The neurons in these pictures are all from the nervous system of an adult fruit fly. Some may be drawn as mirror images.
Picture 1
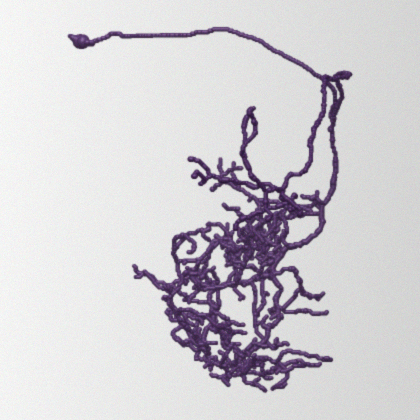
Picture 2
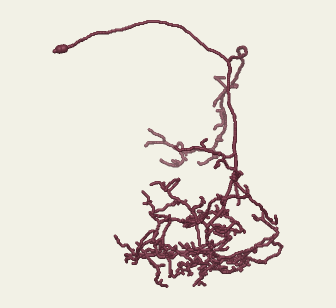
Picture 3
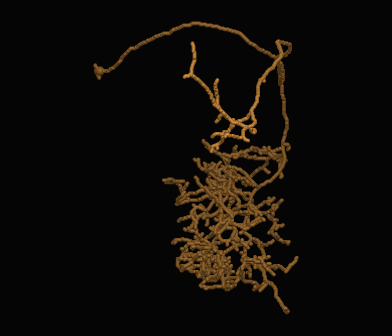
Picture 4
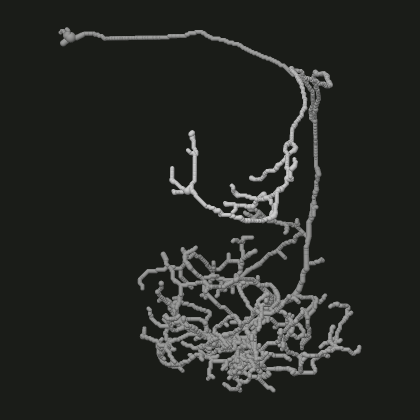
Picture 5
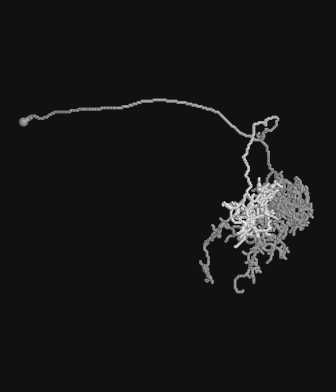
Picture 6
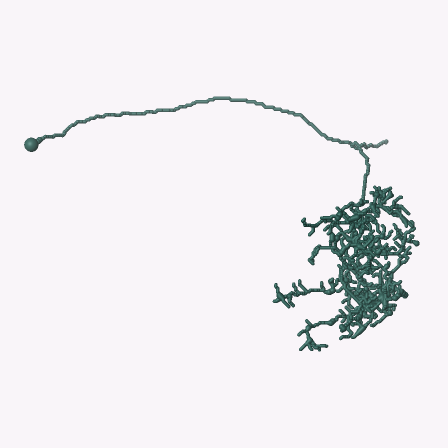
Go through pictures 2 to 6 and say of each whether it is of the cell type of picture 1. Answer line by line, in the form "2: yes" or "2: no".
2: yes
3: yes
4: yes
5: no
6: no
